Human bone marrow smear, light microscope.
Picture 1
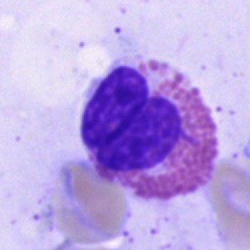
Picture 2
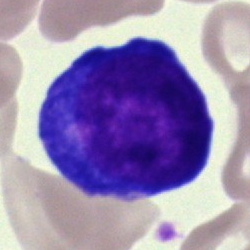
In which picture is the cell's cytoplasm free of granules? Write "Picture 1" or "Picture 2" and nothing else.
Picture 2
